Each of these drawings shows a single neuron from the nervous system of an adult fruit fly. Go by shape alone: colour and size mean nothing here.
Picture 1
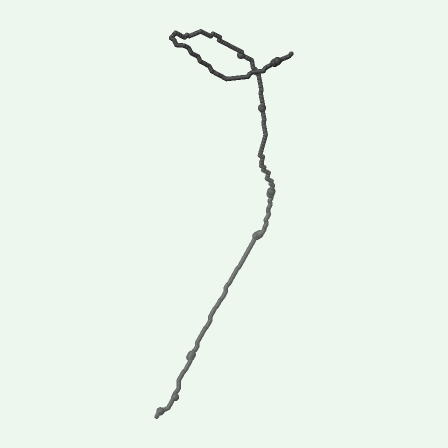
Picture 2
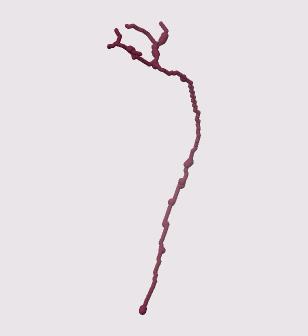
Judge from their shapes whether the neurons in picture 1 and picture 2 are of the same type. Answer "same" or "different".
same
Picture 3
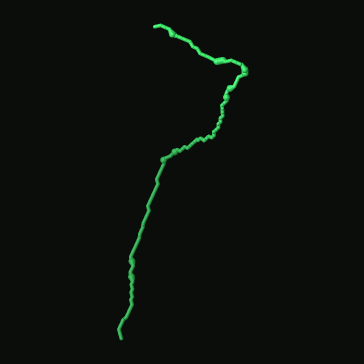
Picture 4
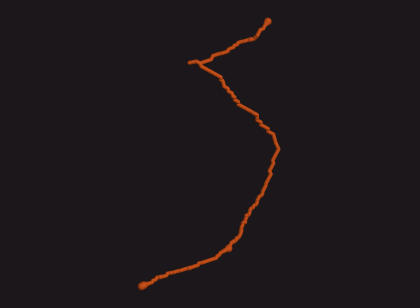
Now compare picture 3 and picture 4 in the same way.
same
